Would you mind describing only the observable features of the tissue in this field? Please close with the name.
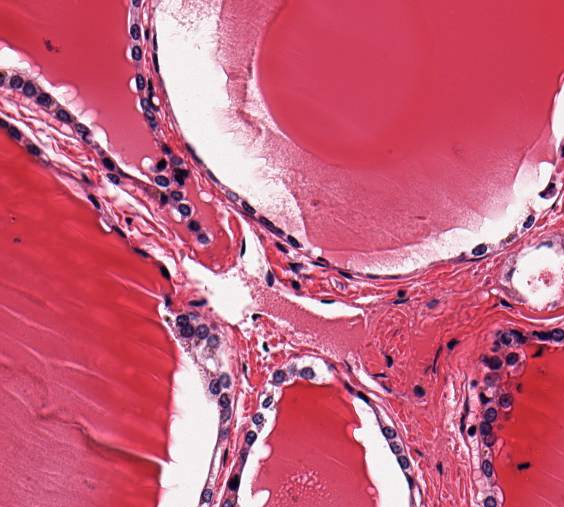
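Architecture: several large rounded follicles, separated by a narrow branching band of stroma running through the centre. Lining: a single layer of epithelial cells per follicle, with small round dark nuclei along the lower left and lower right edges. Stroma: delicate pink connective tissue with scattered spindle-shaped nuclei. Tissue: thyroid.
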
